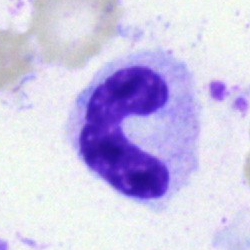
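Band neutrophil, the central cell in a stained human bone marrow smear. The nucleus is C-shaped, its open side facing to the right. Chromatin is dark purple and condensed, and no nucleoli are visible in the nucleus. No vacuoles are seen in the cytoplasm.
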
